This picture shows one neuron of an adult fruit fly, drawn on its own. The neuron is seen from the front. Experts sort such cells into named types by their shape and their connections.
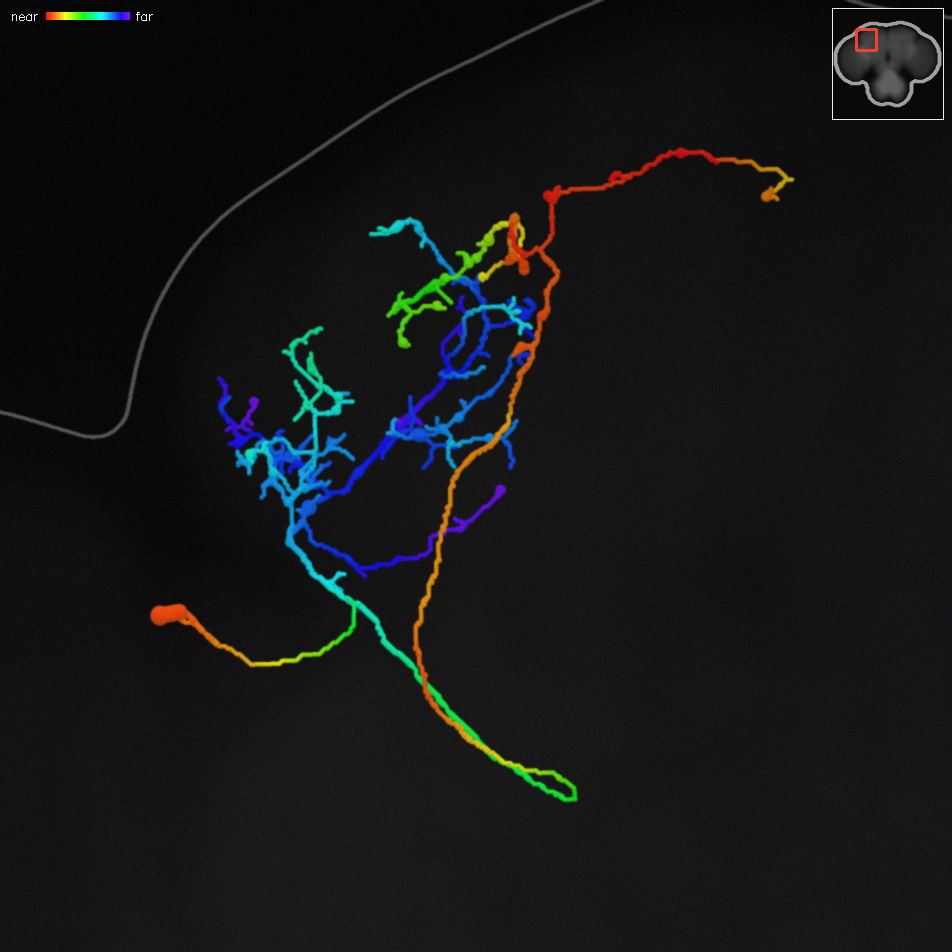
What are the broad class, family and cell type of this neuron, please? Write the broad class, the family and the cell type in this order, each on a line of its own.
central-brain intrinsic neuron
hemilineage VLPl2_posterior
CB2596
